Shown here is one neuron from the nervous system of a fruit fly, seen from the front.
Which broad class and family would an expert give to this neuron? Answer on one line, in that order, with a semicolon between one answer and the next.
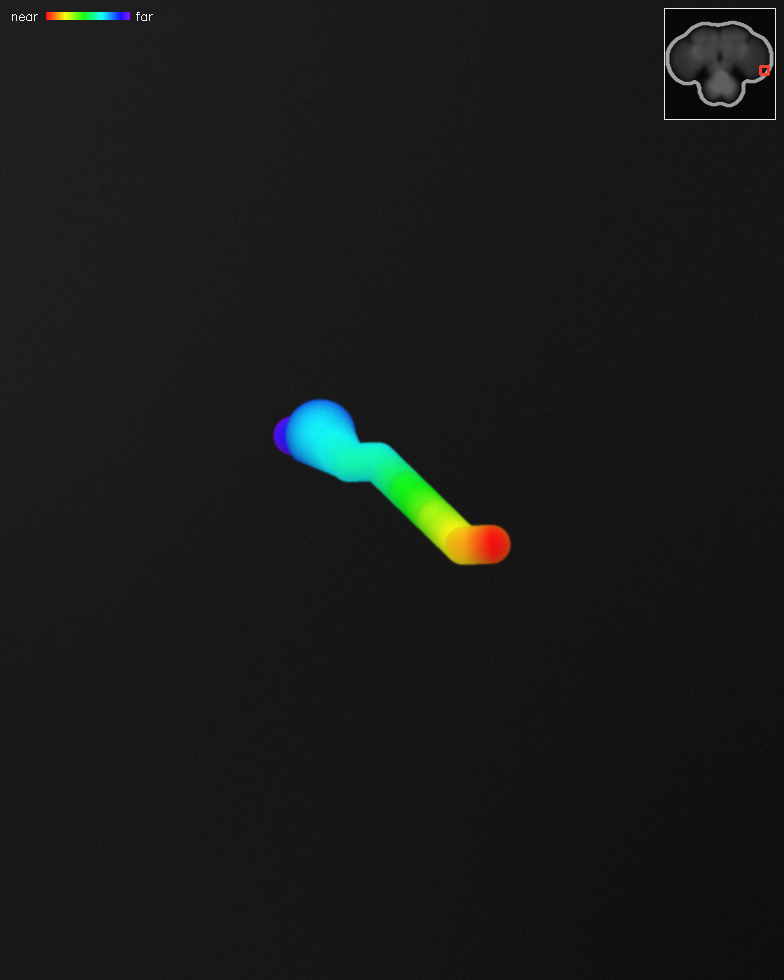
photoreceptor or other optic-lobe sensory neuron; class visual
